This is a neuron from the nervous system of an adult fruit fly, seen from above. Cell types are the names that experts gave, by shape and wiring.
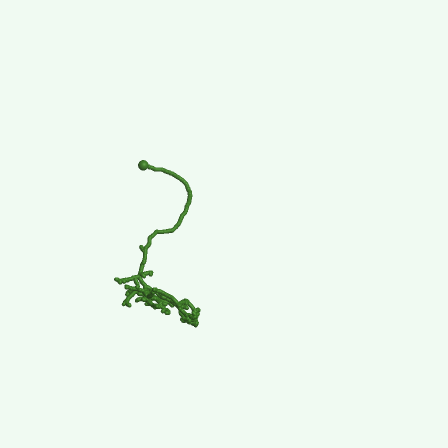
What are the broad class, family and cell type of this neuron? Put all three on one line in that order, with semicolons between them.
central-brain intrinsic neuron; hemilineage MD3; PS329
